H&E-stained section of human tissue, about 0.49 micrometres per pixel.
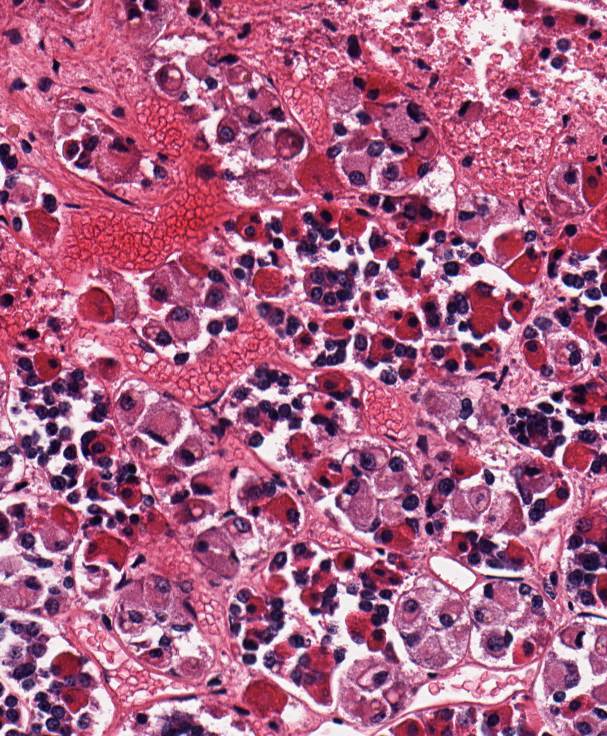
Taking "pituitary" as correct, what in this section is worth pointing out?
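So, this is pituitary, and I'm asking what here sits well with that.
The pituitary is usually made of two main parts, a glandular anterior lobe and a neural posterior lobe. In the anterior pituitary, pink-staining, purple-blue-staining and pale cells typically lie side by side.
The scattered cells with bright red, densely eosinophilic cytoplasm go with those pink-staining cells. Crowded in the centre of the field are many cells with small dark round nuclei and scant cytoplasm. And within the cell nests I see no gland lumina.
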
